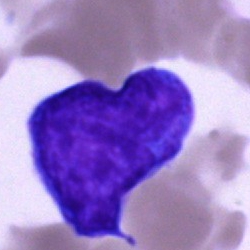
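Blast at the centre of the smear, and the first thing I notice is its heart-shaped outline, notched at the top. Down at the lower end, a short, narrow pointed tail sticks out. The whole cell takes a deep blue-violet stain. And the chromatin? A fine, streaky pattern, I'd say, rather than coarse dark clumps.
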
